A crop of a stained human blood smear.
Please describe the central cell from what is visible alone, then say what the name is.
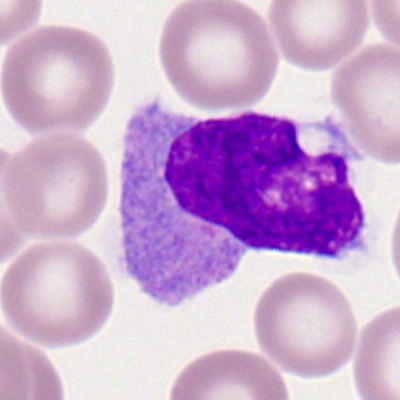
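Nucleus: a single unlobed mass with an irregular edge and a small notch cutting into its upper right border. Cytoplasm: finely granular throughout, lying mostly on the left side of the nucleus. Name: monocyte.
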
